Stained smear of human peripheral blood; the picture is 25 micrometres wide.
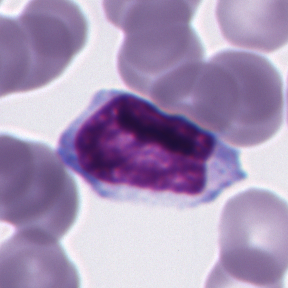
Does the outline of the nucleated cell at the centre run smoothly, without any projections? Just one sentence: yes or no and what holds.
No, projections, blebs or tags, or a frayed edge, break the outline of this cell.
